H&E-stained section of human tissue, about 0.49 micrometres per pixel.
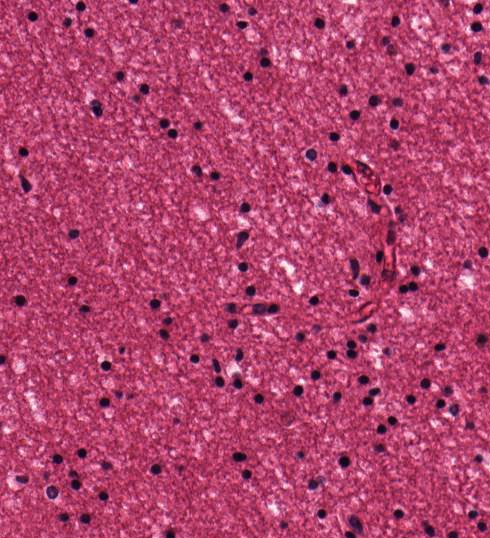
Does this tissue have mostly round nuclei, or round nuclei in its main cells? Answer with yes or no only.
Yes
